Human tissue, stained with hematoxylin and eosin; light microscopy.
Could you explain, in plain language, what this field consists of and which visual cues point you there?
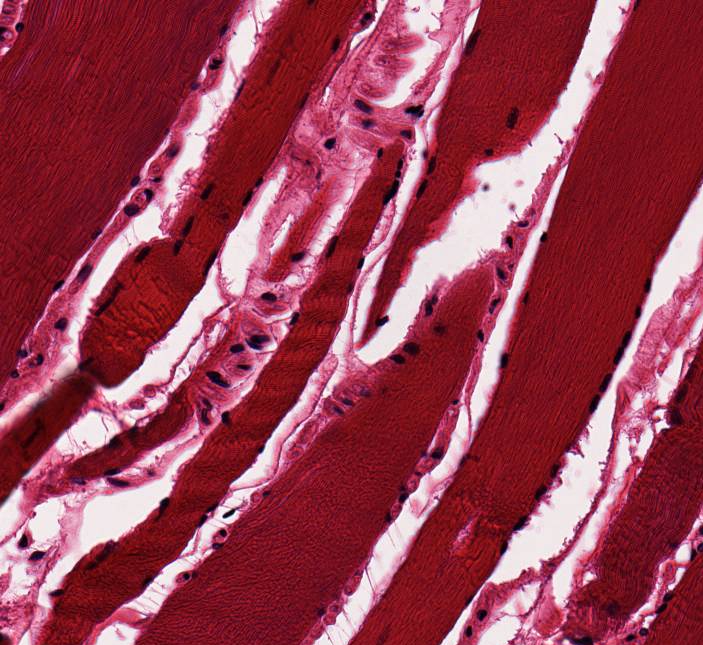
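Skeletal muscle. Long, parallel, unbranched fibres cross the whole field diagonally, lower left to upper right. Fibres broad; cytoplasm deep red, strongly eosinophilic.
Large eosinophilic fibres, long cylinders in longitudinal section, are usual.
Nuclei small, dark, elongated, lying at fibre edges rather than centrally.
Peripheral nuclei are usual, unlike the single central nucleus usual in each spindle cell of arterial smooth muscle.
White empty clefts separate many fibres from surrounding connective tissue: shrinkage artefact.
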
